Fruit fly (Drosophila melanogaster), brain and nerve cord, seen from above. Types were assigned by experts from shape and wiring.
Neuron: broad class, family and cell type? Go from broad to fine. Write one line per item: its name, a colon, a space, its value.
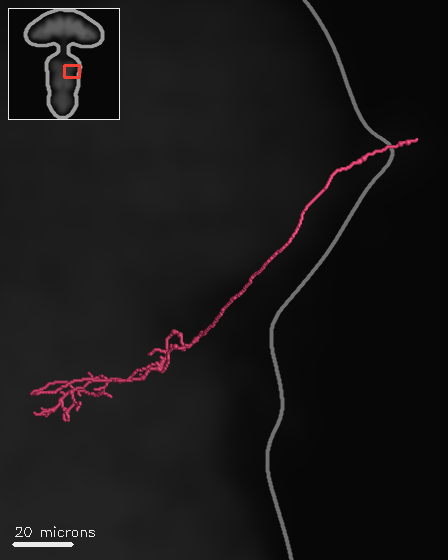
broad class: sensory neuron entering the nerve cord
family: class gustatory
cell type: WG3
